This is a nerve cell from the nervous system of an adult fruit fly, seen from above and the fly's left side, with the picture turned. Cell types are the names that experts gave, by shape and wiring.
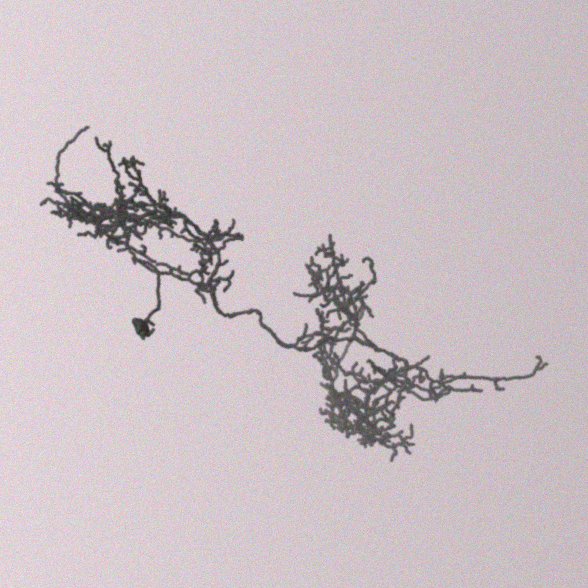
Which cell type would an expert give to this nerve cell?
IB118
